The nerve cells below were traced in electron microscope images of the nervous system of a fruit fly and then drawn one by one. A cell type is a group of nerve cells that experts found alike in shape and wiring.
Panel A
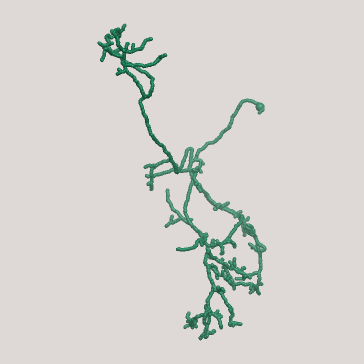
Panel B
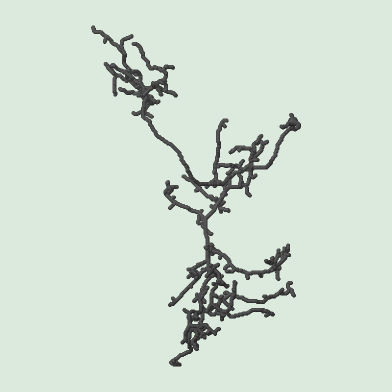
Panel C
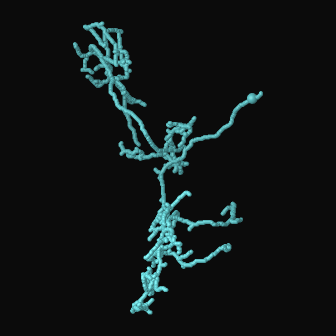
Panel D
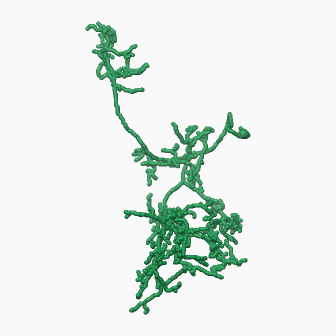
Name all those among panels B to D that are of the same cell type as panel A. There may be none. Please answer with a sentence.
Panel D is of the same cell type.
